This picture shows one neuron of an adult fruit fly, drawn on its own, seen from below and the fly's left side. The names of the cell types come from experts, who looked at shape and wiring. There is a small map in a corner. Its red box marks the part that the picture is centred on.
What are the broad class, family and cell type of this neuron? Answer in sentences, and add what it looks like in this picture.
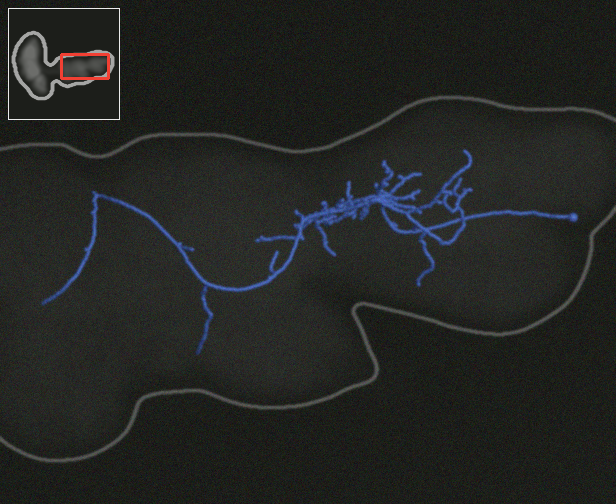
It is a nerve-cord intrinsic neuron. The family is hemilineage 12B. Its cell type is IN12B042. It lies in the nerve cord. The cell body is on the right of the picture.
